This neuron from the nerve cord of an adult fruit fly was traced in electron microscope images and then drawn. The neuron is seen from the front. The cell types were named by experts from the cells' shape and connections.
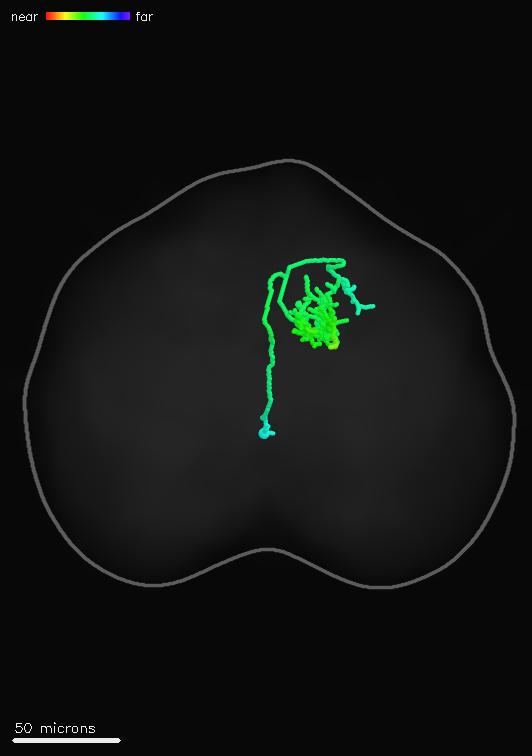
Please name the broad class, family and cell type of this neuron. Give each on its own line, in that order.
nerve-cord intrinsic neuron
hemilineage 02A
IN02A052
